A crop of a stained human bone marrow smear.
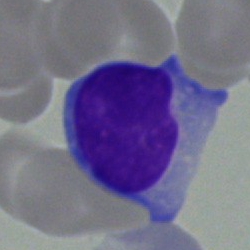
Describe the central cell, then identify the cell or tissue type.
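That one has an irregular, angular outline, with pointed projections up at the upper right. The nucleus is pushed over to the left, so most of the cytoplasm lies to its right. Notice the cytoplasm is a darker blue along its outer edge than in its interior. There are no visible granules in it. It's a lymphocyte.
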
